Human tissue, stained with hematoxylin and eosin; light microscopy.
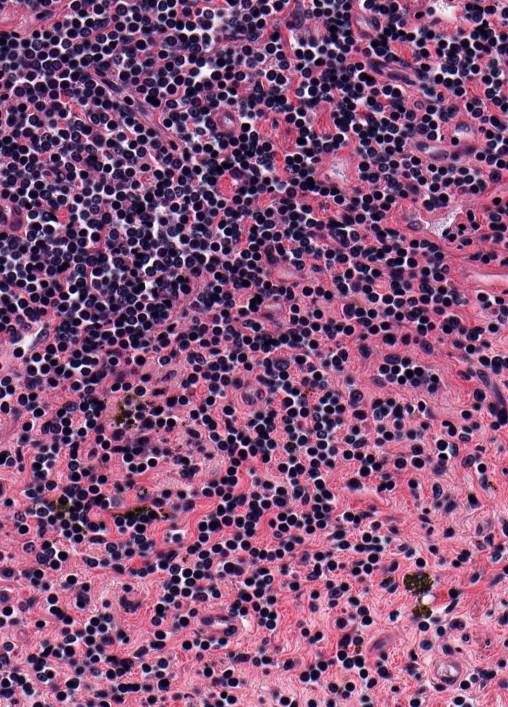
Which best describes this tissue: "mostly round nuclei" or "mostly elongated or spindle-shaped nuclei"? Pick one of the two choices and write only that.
Mostly round nuclei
